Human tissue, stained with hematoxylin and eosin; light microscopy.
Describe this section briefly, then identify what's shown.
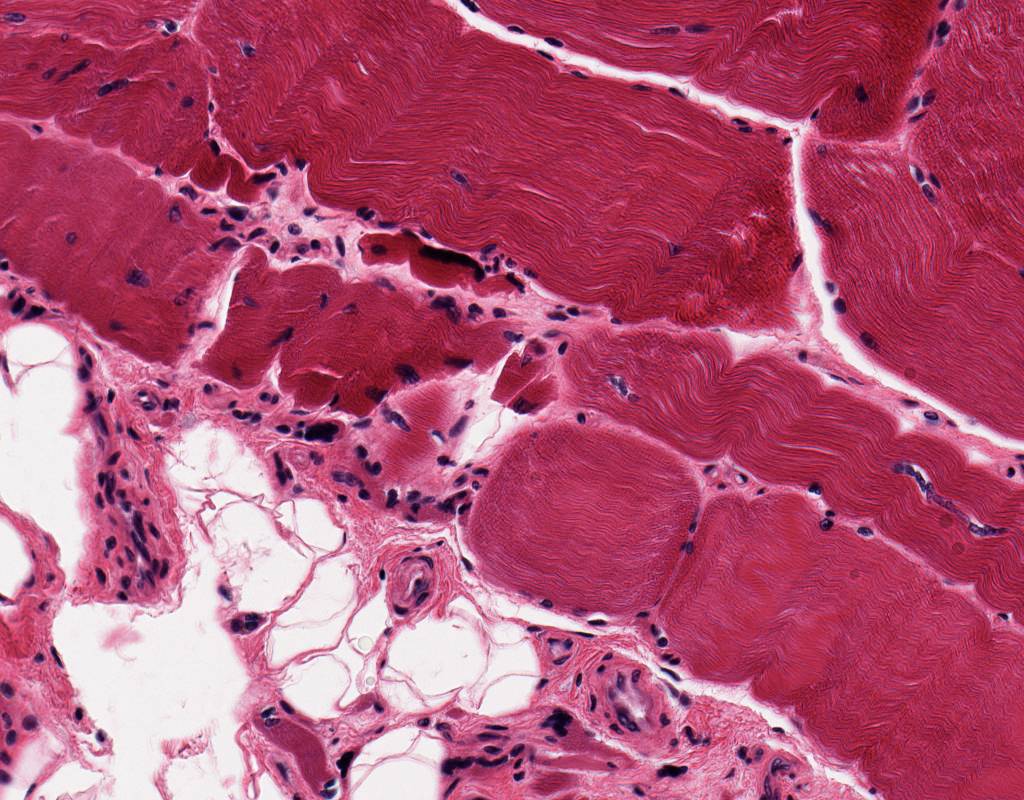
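Large pink muscle fibres occupy the upper and right parts, with connective tissue and fat in the lower left. Adipocytes there are thin-walled, empty clear spaces. Fibre nuclei are flattened and lie at the fibre edges. Between fibres in the middle, connective tissue holds many small dark elongated nuclei. This is skeletal muscle.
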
